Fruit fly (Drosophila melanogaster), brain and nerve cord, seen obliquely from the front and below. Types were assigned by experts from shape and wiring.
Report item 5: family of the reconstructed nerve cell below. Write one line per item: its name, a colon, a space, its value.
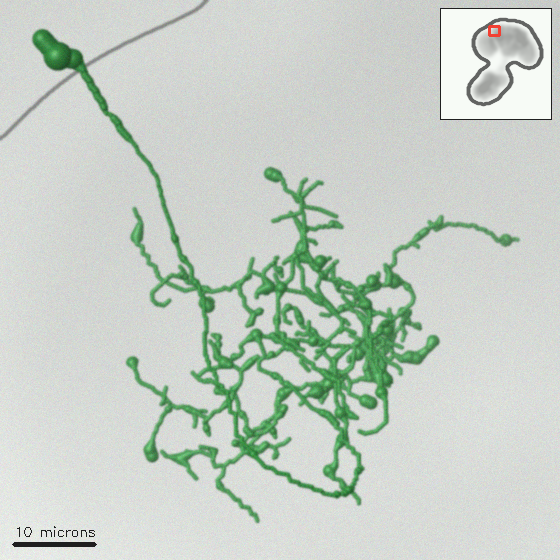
family: hemilineage VLPl4_dorsal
